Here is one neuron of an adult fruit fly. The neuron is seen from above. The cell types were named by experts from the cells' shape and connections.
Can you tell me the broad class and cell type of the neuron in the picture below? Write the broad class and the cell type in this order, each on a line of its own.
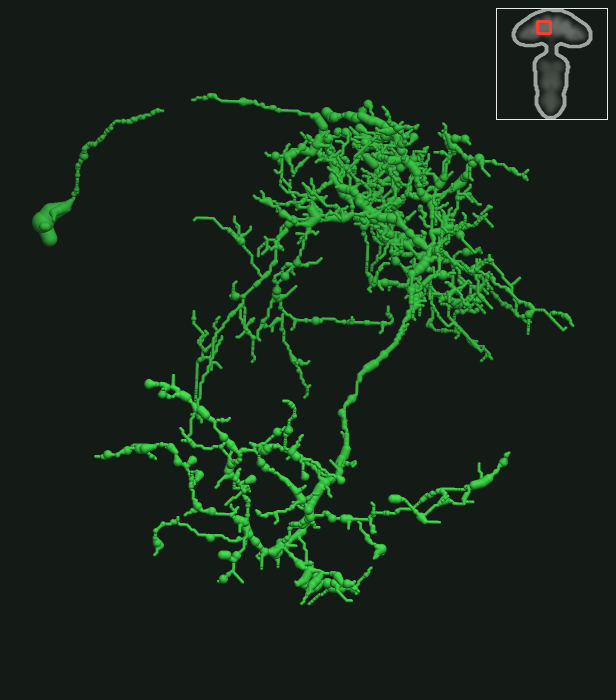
central-brain intrinsic neuron
VES002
